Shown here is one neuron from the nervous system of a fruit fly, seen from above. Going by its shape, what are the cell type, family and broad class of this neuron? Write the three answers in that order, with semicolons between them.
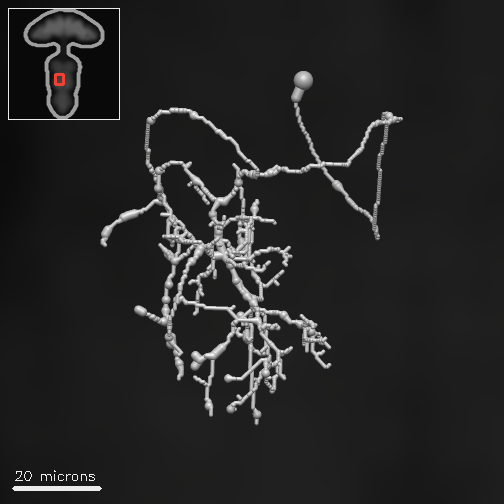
IN02A049; hemilineage 02A; nerve-cord intrinsic neuron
